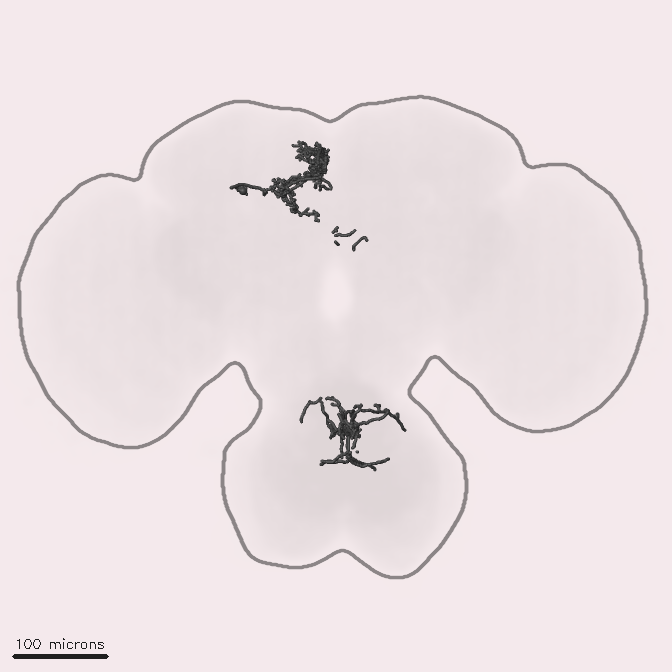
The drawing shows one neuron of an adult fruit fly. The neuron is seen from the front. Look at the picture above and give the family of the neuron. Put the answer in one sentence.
The family is hemilineage SMPpv2_dorsal.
